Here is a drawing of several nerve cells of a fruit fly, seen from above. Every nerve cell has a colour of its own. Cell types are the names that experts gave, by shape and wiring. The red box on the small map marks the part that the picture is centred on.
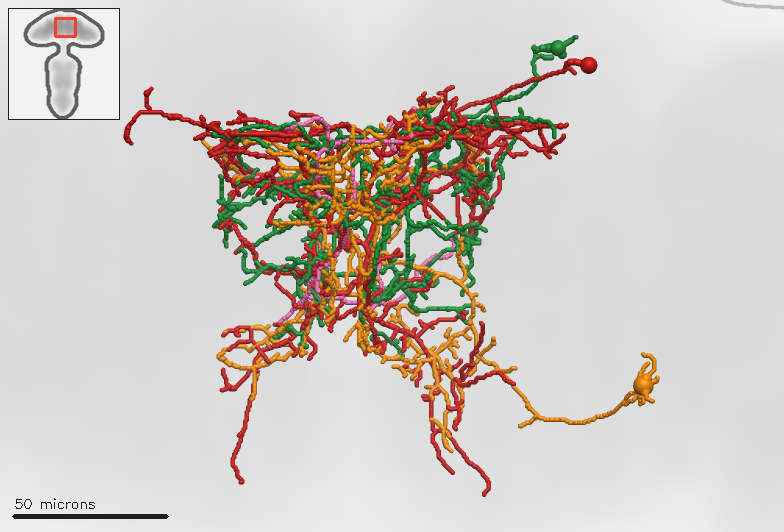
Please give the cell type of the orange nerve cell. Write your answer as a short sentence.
The cell type is GNG231.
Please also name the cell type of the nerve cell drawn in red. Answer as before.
The cell type is GNG188.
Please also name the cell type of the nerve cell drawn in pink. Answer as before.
The cell type is GNG643.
